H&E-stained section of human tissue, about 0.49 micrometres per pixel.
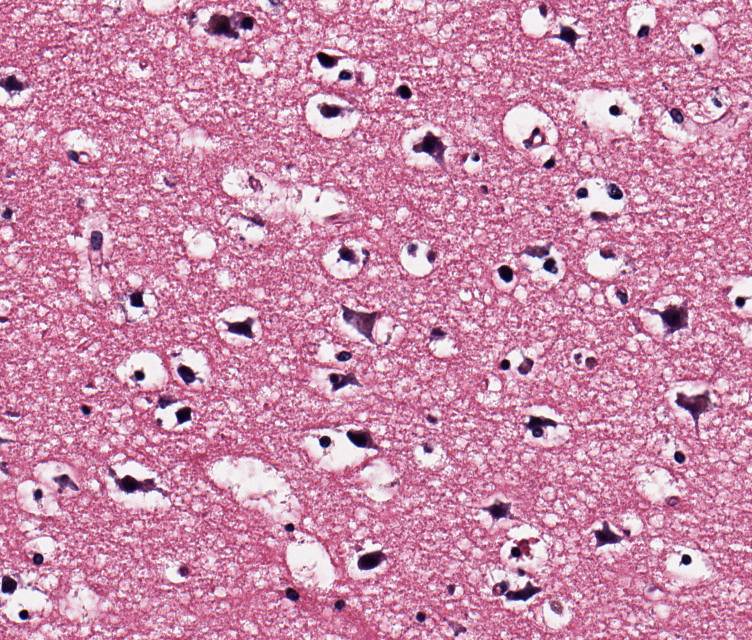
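Cerebral cortex. Cells lie singly or in small groups, spread fairly evenly, with no glands, epithelium or other organised units. Between them is a pink, finely fibrillary matrix dotted with many small round clear vacuoles. Notice several larger cells: angular or triangular, darkly stained, with a tapering process, like the one right of centre. Many small, round, dark nuclei with no visible cytoplasm lie among the larger cells.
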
